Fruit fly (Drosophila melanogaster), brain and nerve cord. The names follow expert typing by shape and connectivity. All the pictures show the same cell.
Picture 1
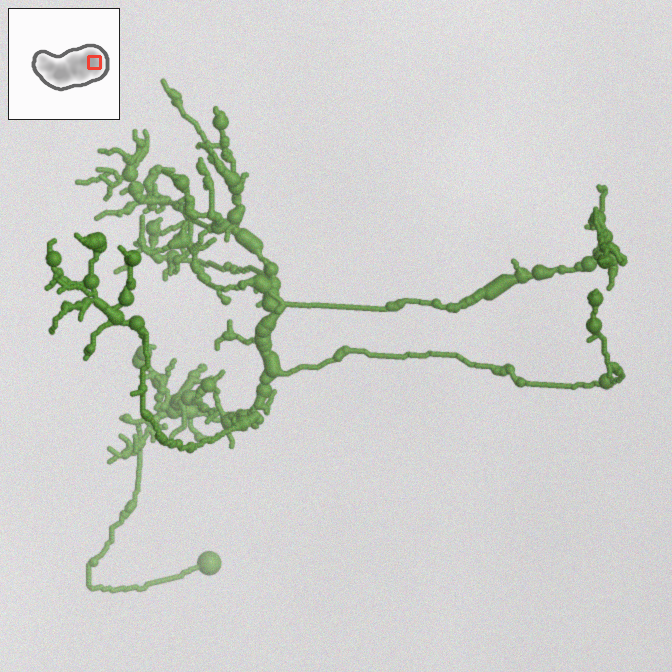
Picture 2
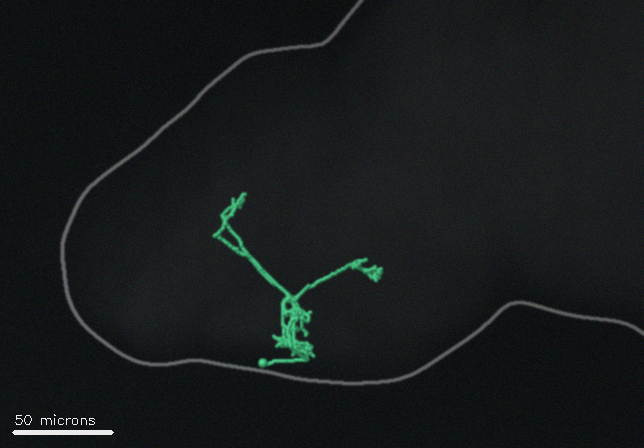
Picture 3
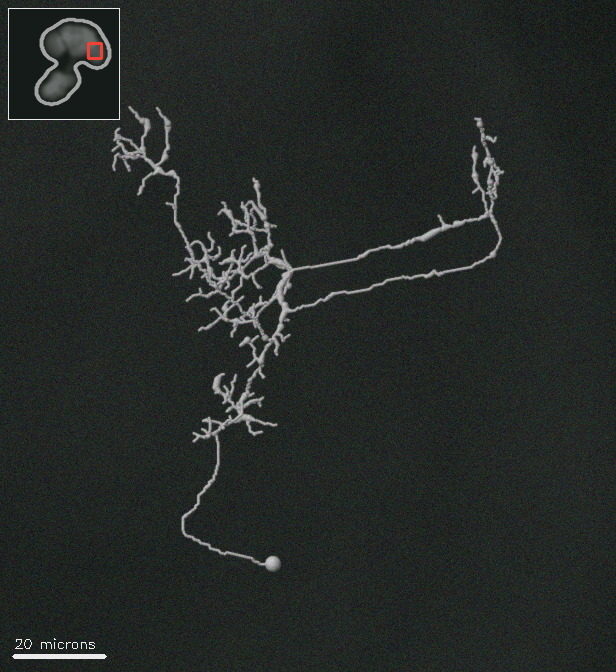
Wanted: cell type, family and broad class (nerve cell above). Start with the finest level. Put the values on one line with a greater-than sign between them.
Y12 > Y > optic-lobe intrinsic neuron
